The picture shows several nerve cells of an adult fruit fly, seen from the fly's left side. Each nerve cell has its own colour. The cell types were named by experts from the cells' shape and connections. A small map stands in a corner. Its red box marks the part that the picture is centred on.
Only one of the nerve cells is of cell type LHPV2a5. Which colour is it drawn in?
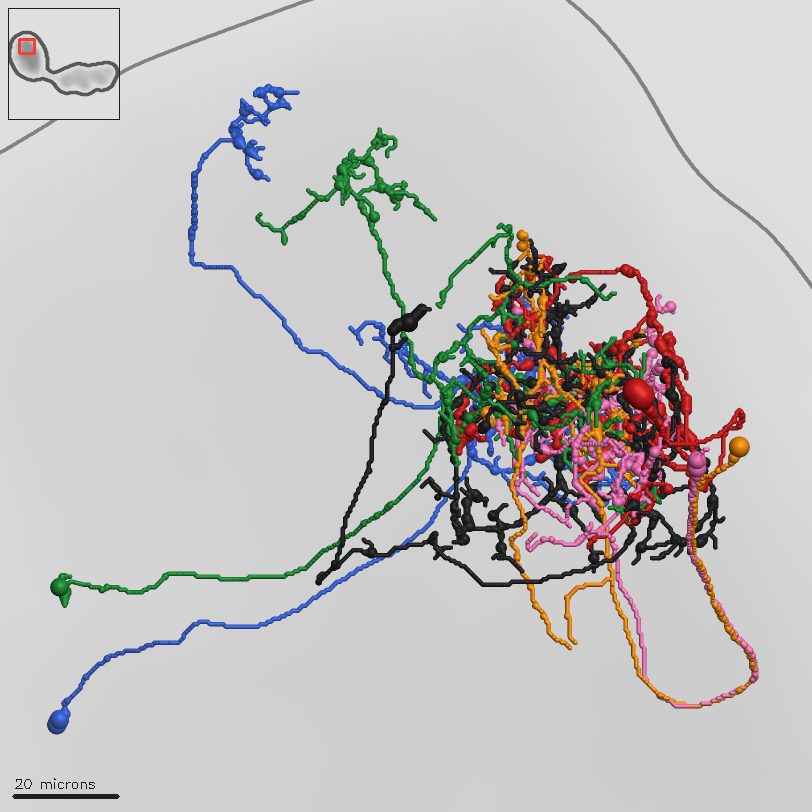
orange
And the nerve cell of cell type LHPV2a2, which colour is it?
pink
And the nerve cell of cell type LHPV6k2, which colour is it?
red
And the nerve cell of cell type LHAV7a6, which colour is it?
green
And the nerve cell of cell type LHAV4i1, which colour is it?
black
